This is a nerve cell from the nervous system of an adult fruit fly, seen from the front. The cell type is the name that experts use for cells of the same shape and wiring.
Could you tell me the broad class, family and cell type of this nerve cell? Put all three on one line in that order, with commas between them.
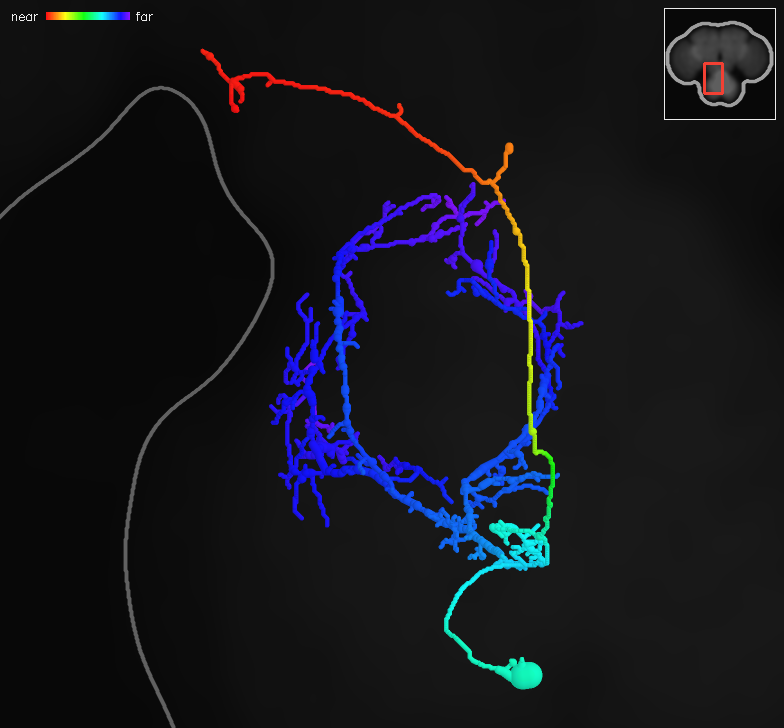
ascending neuron, hemilineage 08B, AN08B035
